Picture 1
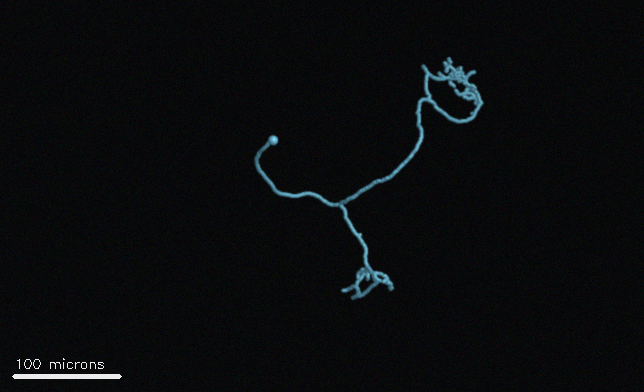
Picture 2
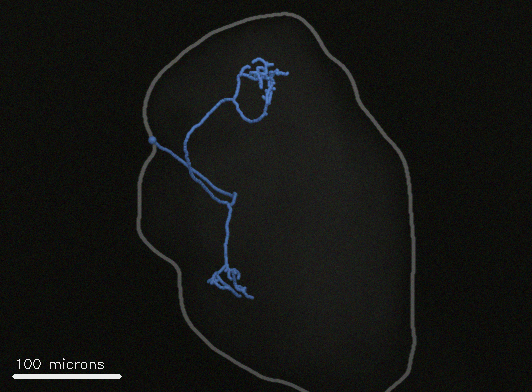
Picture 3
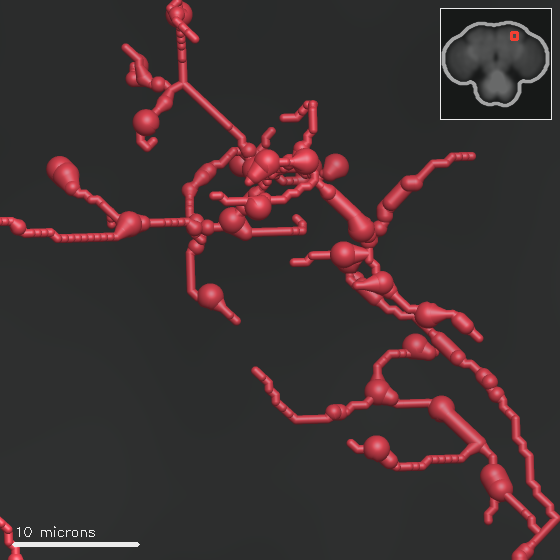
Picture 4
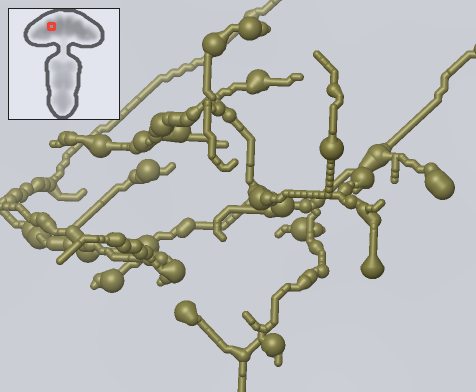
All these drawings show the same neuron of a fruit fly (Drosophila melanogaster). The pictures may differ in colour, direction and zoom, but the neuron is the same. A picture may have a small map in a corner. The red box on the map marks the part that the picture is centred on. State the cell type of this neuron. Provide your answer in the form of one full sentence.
As its cell type, this neuron has mAL4G.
